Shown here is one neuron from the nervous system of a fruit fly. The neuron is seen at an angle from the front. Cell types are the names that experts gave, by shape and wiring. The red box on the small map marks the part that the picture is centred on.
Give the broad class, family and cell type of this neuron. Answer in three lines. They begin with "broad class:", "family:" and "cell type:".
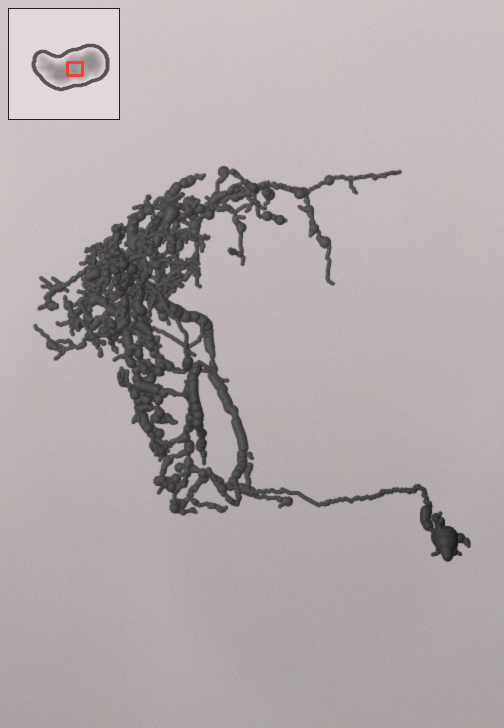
broad class: central-brain intrinsic neuron
family: hemilineage WEDa2
cell type: PLP020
